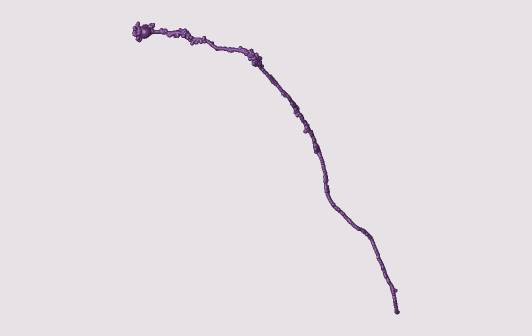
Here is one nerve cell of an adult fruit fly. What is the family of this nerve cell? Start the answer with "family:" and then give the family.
family: class visual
